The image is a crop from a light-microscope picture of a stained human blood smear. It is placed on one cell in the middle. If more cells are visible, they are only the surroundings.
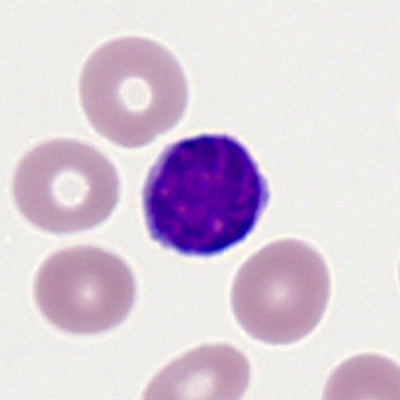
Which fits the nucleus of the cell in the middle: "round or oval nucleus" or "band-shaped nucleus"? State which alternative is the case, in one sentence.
A nucleus forming one compact round or oval mass is found in this cell.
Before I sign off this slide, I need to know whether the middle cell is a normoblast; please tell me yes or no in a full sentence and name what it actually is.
No, the middle of this crop is occupied by a lymphocyte rather than a normoblast.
